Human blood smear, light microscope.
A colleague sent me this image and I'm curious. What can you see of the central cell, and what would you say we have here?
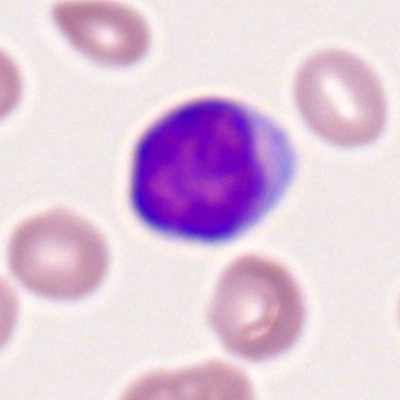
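The cell has a smooth, roughly round outline with no surface projections. Its chromatin is dense and dark purple, with paler clumped patches. The cytoplasm forms a scant pale blue rim, widest on the right side, and contains no vacuoles. The cell is a lymphocyte.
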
